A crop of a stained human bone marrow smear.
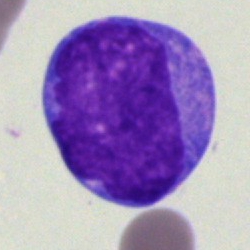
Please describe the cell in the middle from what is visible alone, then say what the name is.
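Outline's round to oval, with a smooth edge. The nucleus fills most of the cell, a single unlobed mass. Cytoplasm lies mainly as a crescent on the right side. That's a blast.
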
